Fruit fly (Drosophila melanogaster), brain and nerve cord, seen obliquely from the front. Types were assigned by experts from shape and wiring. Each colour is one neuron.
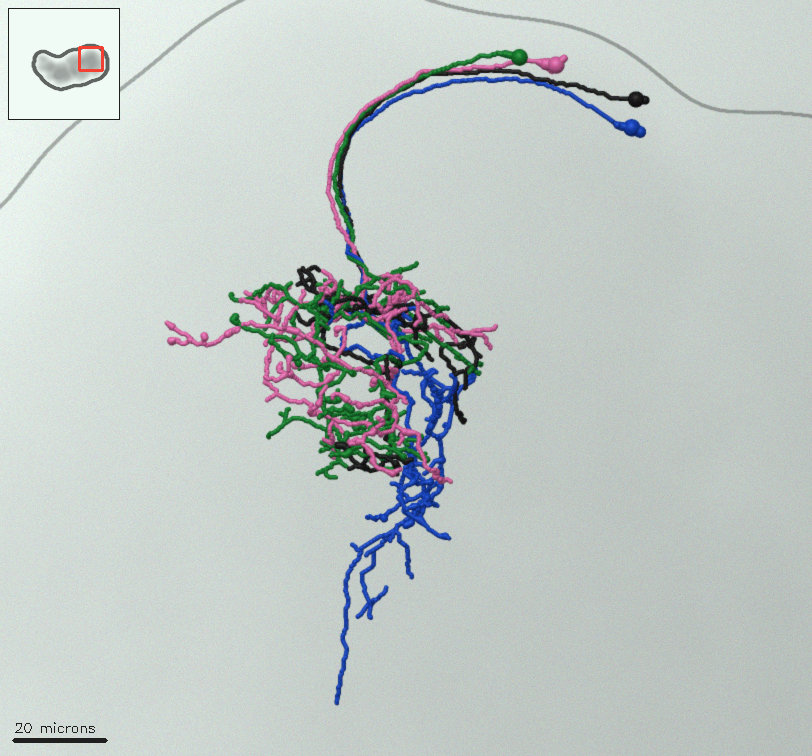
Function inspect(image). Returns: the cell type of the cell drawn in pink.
SMP210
